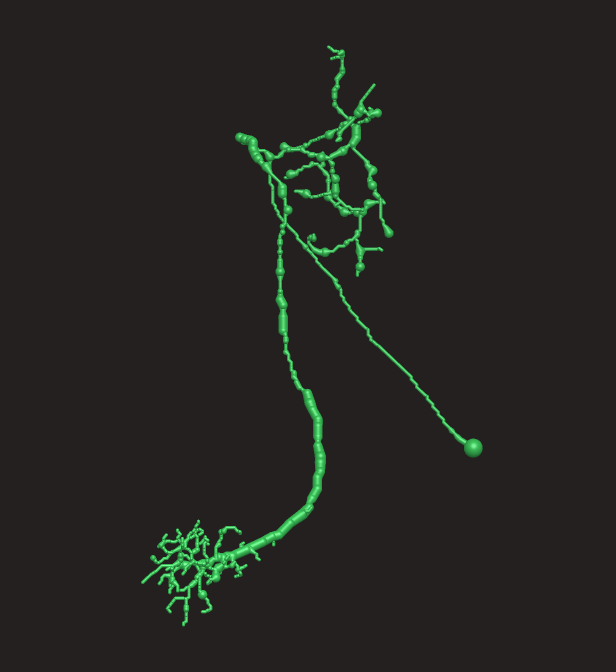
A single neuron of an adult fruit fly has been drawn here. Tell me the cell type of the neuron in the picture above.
LC12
